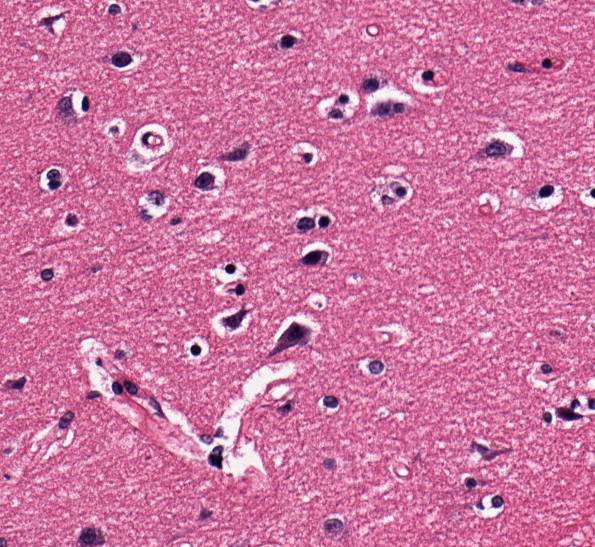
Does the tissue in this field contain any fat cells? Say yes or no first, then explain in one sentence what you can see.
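No. No fat cells are present anywhere in the field.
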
